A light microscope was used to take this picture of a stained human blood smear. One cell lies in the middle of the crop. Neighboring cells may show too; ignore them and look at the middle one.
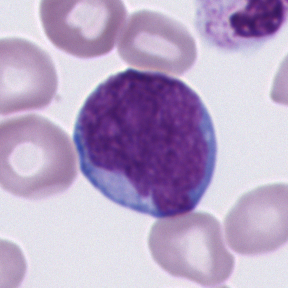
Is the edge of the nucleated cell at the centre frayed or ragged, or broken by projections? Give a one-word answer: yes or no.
No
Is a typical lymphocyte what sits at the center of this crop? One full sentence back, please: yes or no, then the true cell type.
No, the cell in the centre is a myeloblast instead of a typical lymphocyte.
